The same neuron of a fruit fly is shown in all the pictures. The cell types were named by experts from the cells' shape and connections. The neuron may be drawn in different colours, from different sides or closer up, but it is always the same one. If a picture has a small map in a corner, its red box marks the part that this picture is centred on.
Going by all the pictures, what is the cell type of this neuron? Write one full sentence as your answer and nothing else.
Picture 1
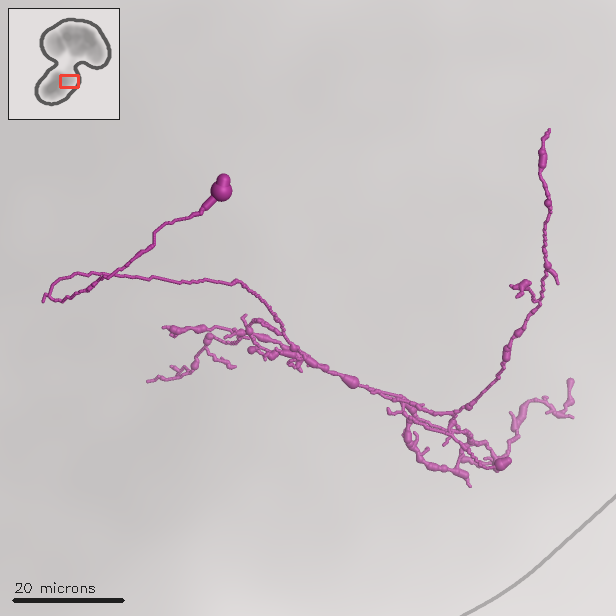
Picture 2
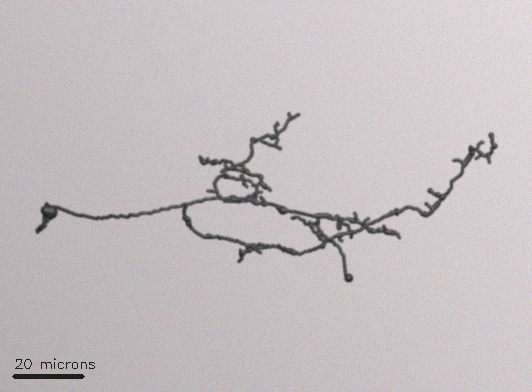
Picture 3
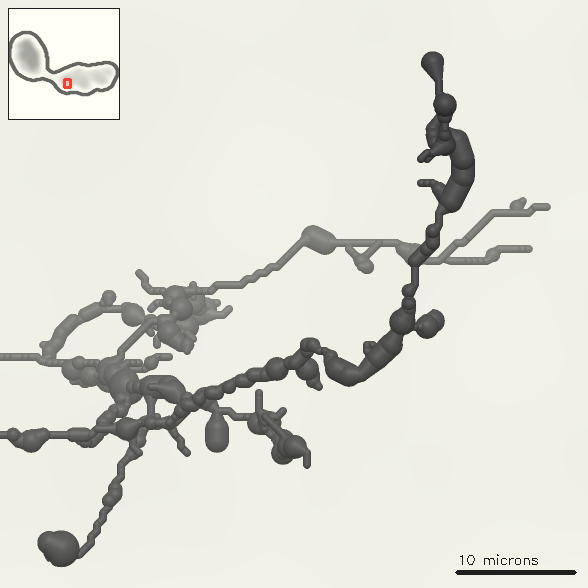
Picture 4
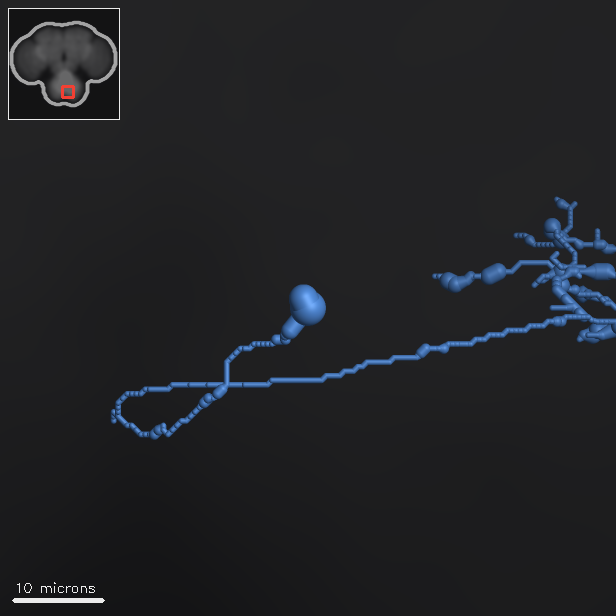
The cell type name IN14A038 applies to this neuron.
